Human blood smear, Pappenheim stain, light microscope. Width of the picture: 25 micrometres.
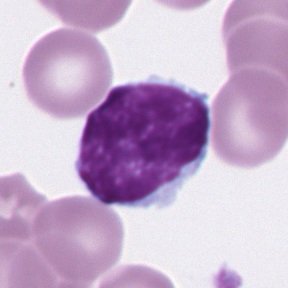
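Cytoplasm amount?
Thin rim only, around the nucleus.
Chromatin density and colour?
Dense; stains dark purple.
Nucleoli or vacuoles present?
Neither: no nucleoli in the nucleus, no vacuoles in the cytoplasm.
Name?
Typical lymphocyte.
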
